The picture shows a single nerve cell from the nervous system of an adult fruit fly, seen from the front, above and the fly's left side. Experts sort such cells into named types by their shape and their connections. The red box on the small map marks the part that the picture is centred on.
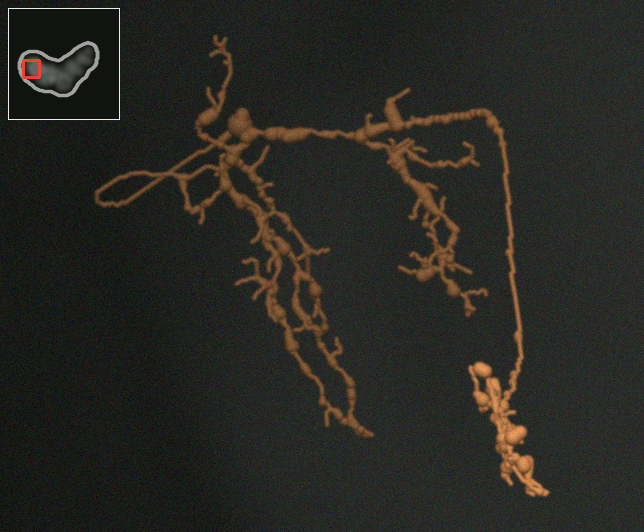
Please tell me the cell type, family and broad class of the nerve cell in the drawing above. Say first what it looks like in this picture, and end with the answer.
Dozens of branch ends can be seen. As drawn here it is about as wide as it is tall. Its cell type is TmY13. The family is TmY. It is an optic-lobe intrinsic neuron.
